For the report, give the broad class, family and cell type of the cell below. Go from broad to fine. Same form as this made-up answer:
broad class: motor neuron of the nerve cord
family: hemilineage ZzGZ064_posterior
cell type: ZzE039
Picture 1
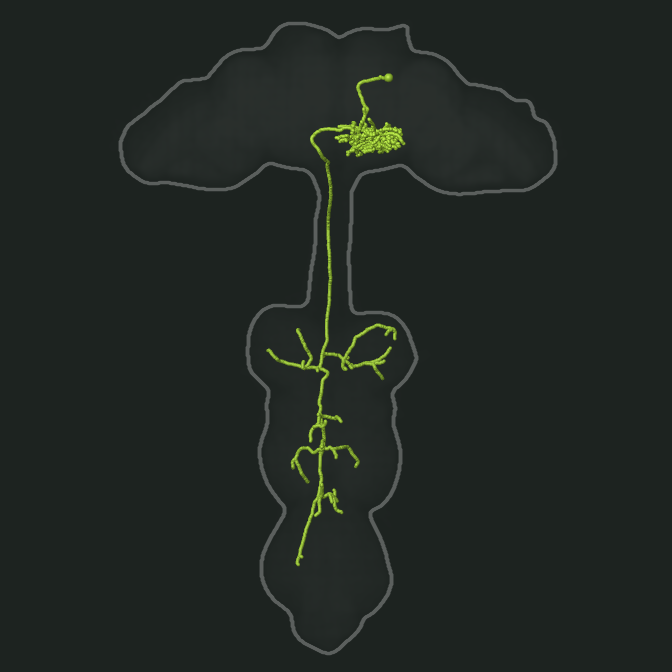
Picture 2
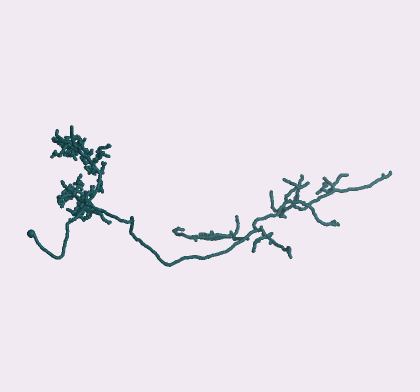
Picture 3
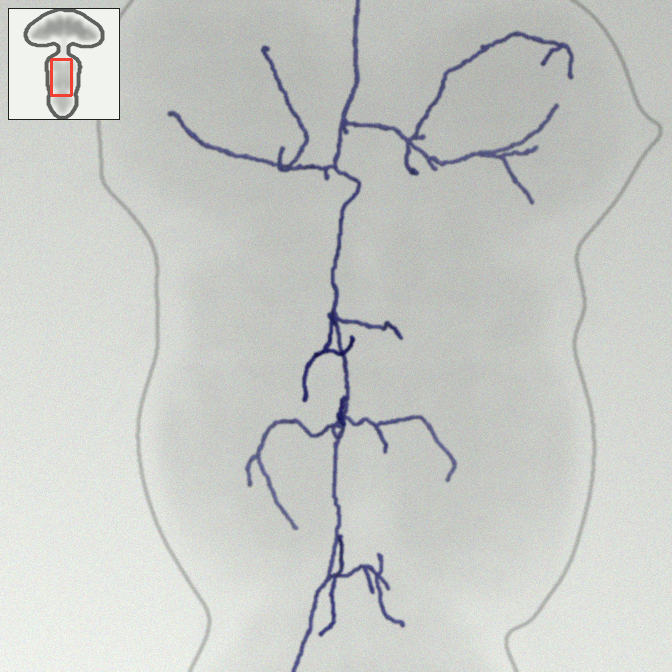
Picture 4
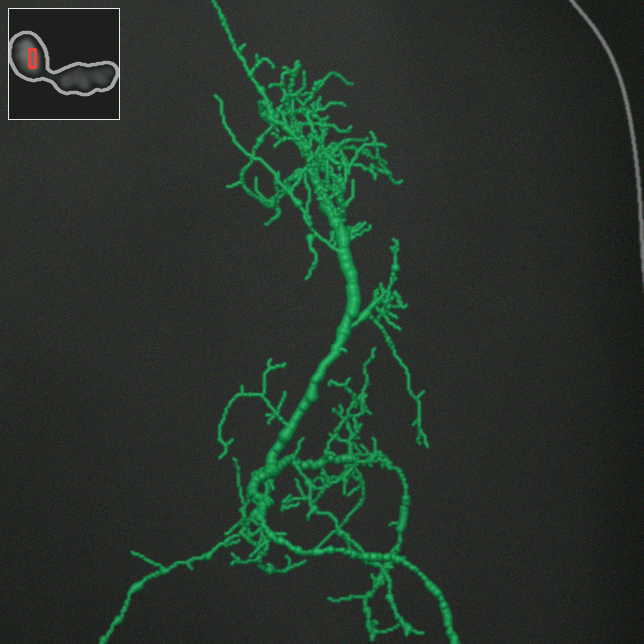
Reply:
broad class: descending neuron
family: hemilineage MD3
cell type: DNg79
